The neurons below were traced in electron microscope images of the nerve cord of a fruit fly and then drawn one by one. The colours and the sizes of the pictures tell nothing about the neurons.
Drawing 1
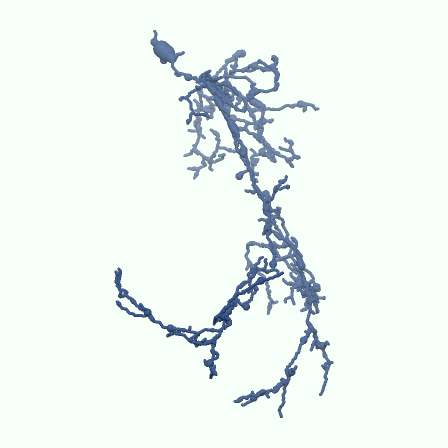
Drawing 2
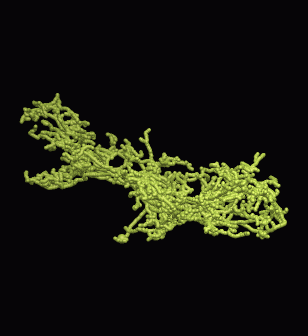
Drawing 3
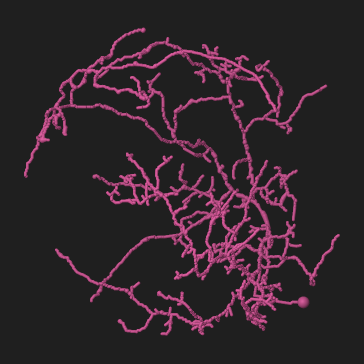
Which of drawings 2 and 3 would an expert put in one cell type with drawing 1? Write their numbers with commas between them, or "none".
2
